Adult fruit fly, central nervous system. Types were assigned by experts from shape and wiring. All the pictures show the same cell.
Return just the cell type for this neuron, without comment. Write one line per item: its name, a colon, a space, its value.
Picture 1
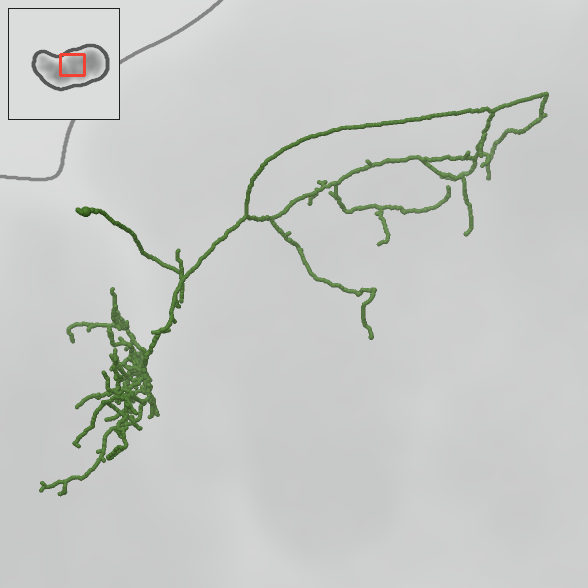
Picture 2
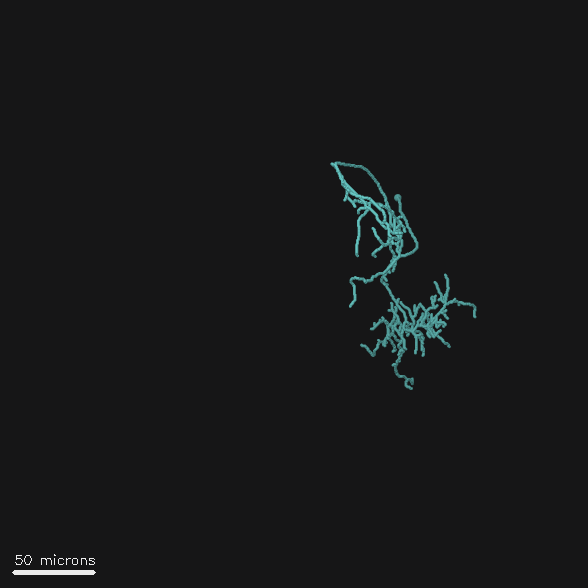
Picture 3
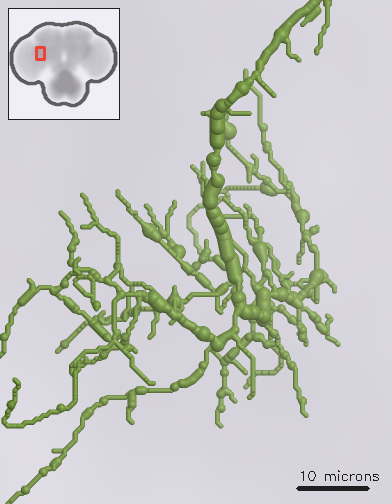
cell type: LC36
